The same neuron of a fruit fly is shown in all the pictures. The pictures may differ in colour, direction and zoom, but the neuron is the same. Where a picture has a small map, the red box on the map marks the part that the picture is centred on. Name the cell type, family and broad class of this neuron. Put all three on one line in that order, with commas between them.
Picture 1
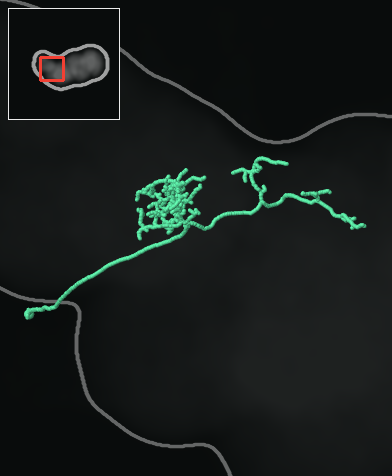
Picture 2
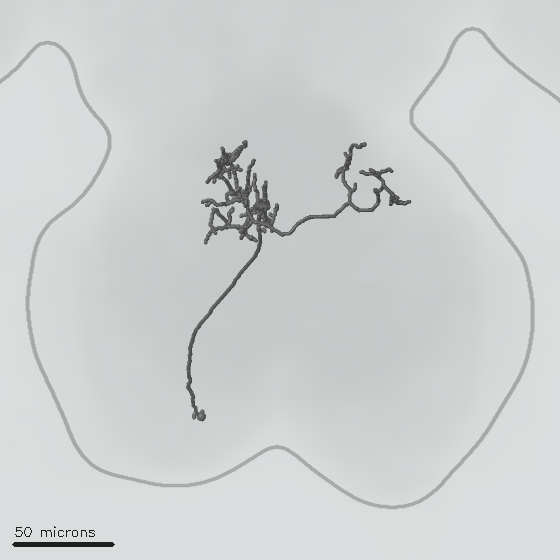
IN07B076_c, hemilineage 07B, nerve-cord intrinsic neuron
